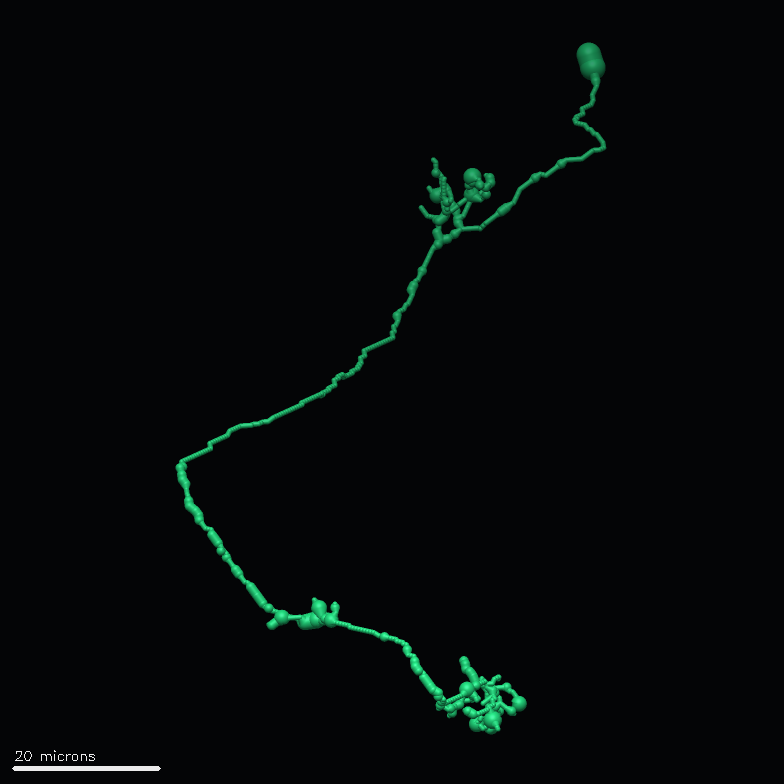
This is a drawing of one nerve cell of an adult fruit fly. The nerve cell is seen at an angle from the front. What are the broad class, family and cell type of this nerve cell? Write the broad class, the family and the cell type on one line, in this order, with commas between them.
central-brain intrinsic neuron, class CX, PFNp_e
